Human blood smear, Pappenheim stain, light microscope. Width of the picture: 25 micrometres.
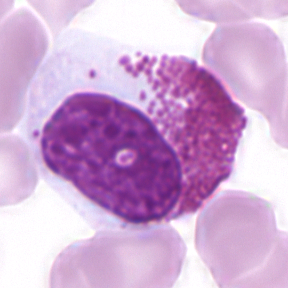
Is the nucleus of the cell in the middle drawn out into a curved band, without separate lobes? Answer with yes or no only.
No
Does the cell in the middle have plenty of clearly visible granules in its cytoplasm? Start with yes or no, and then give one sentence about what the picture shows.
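Yes. Numerous coarse reddish-purple granules are crowded in the right part of the cytoplasm.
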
